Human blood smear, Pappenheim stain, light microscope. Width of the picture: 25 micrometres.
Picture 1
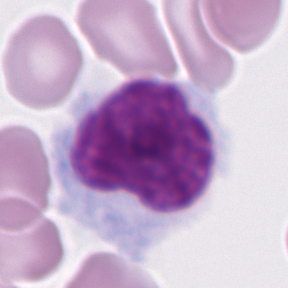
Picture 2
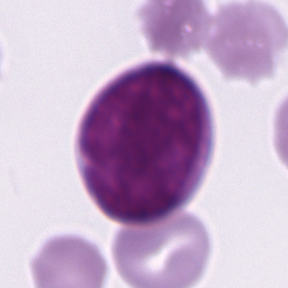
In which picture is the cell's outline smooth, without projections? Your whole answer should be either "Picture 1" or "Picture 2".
Picture 2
